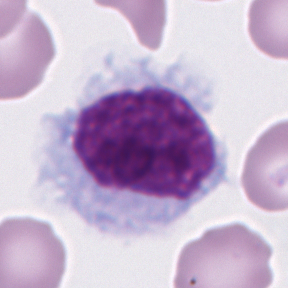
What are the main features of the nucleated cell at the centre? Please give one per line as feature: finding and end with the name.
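Border: ragged, fine hair-like projections all round
Cytoplasm colour: pale greyish blue
Cytoplasmic granules: none distinct
Nucleus: single unlobed mass
Name: hairy cell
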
